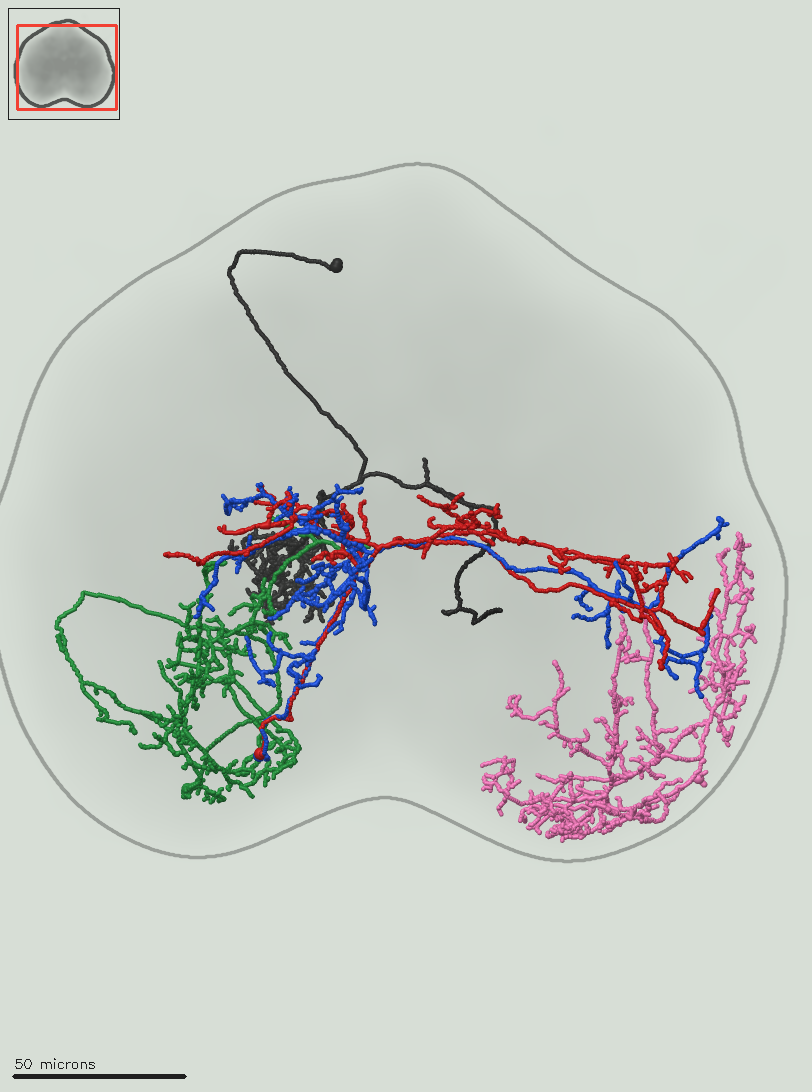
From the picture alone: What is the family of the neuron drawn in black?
hemilineage 23B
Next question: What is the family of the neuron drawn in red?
hemilineage 12B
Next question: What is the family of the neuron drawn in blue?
hemilineage 12B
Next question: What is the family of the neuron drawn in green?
hemilineage 04B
